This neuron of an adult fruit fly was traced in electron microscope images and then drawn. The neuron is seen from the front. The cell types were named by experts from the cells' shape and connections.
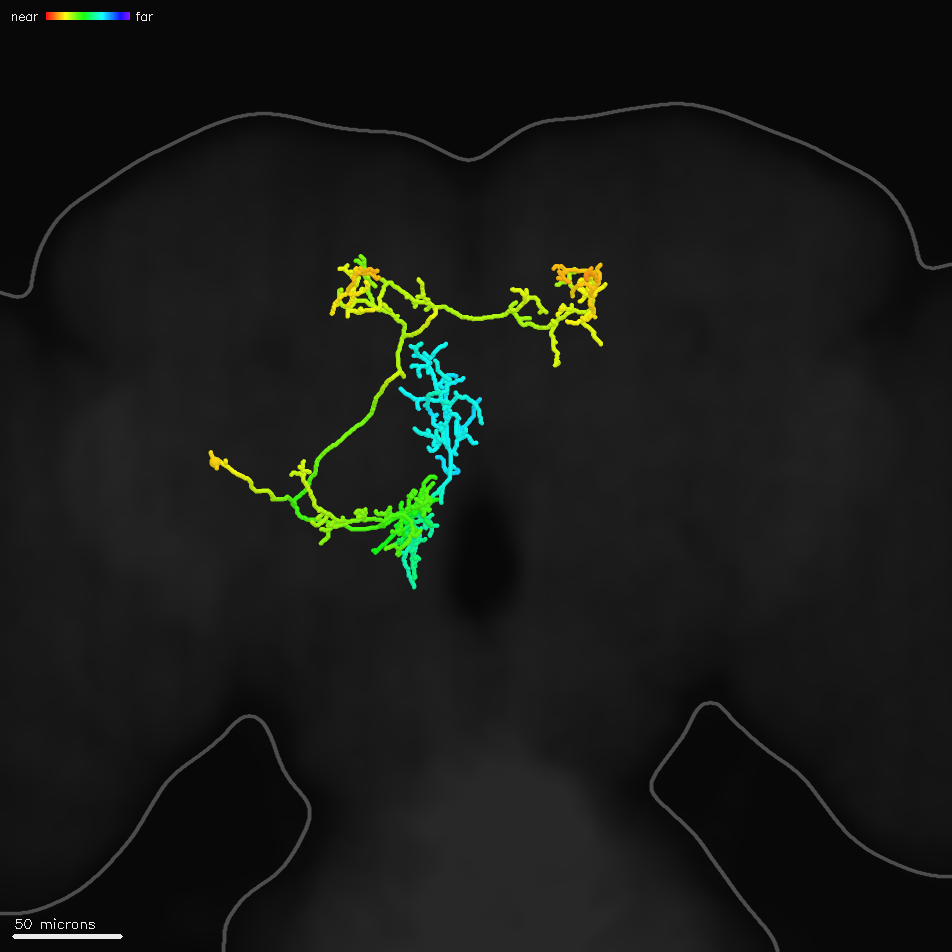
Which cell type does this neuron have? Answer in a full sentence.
The cell type is VES040.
